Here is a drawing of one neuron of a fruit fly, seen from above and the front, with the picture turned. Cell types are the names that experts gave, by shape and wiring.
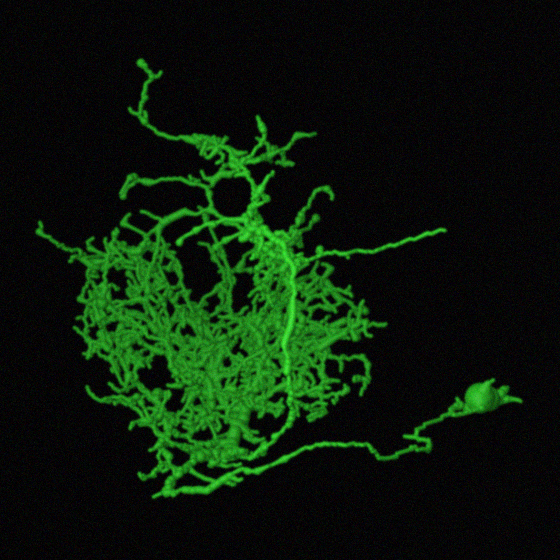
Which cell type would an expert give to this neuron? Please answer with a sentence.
The cell type is IN12B007.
